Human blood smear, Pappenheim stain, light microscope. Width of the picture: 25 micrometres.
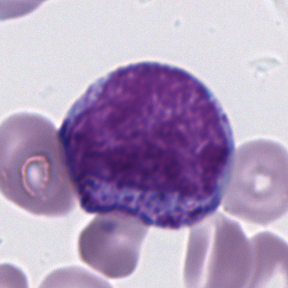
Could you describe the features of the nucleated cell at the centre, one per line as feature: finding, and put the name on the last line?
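Outline: roughly round
Nucleus: a single unlobed mass
Nuclear extent: fills most of the cell
Chromatin: finely stippled, not coarsely clumped
Name: promyelocyte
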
